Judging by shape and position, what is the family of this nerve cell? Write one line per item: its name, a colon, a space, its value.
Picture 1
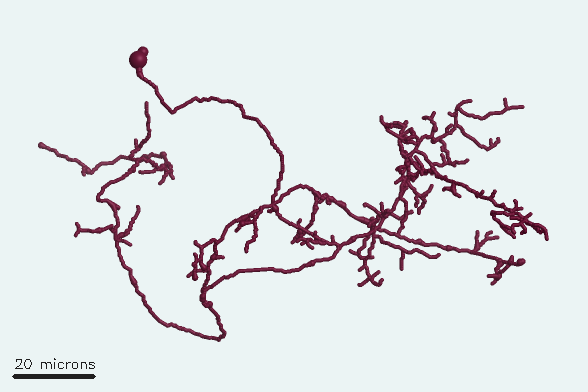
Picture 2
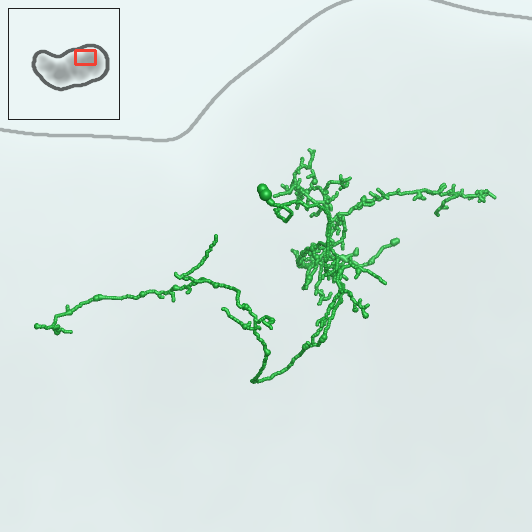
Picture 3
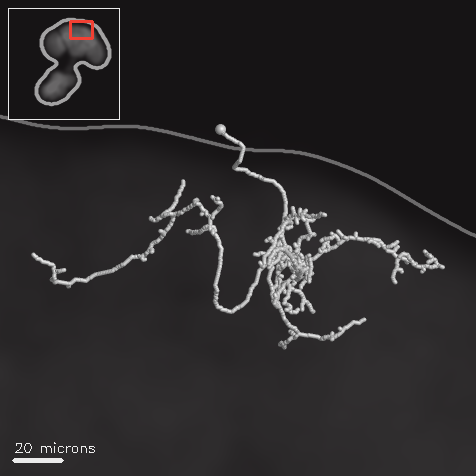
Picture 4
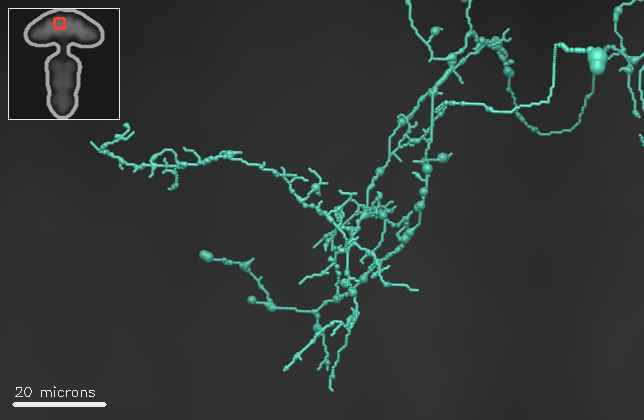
family: hemilineage SMPad3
